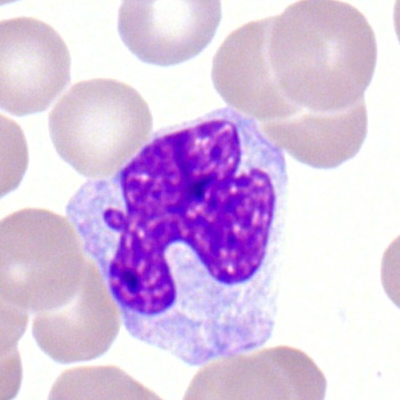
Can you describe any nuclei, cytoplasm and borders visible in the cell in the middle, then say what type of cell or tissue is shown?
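Notice first that the outline is irregular, somewhat angular, not round. The nucleus is irregularly folded, with a deep notch in its lower edge. Fine, lacy chromatin carries many small pale spots. Faint, very fine granules dust the cytoplasm. What you are looking at is a monocyte.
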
